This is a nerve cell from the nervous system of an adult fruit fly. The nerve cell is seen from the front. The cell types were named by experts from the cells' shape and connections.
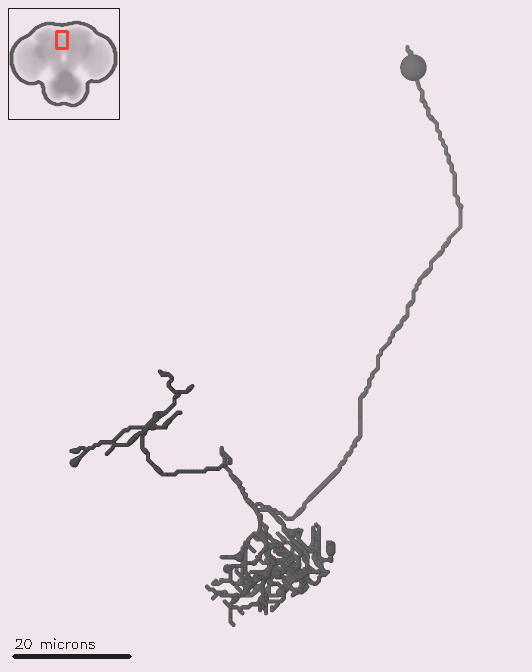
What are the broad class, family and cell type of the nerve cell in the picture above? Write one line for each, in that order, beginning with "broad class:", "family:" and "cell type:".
broad class: central-brain intrinsic neuron
family: class CX
cell type: FC1A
